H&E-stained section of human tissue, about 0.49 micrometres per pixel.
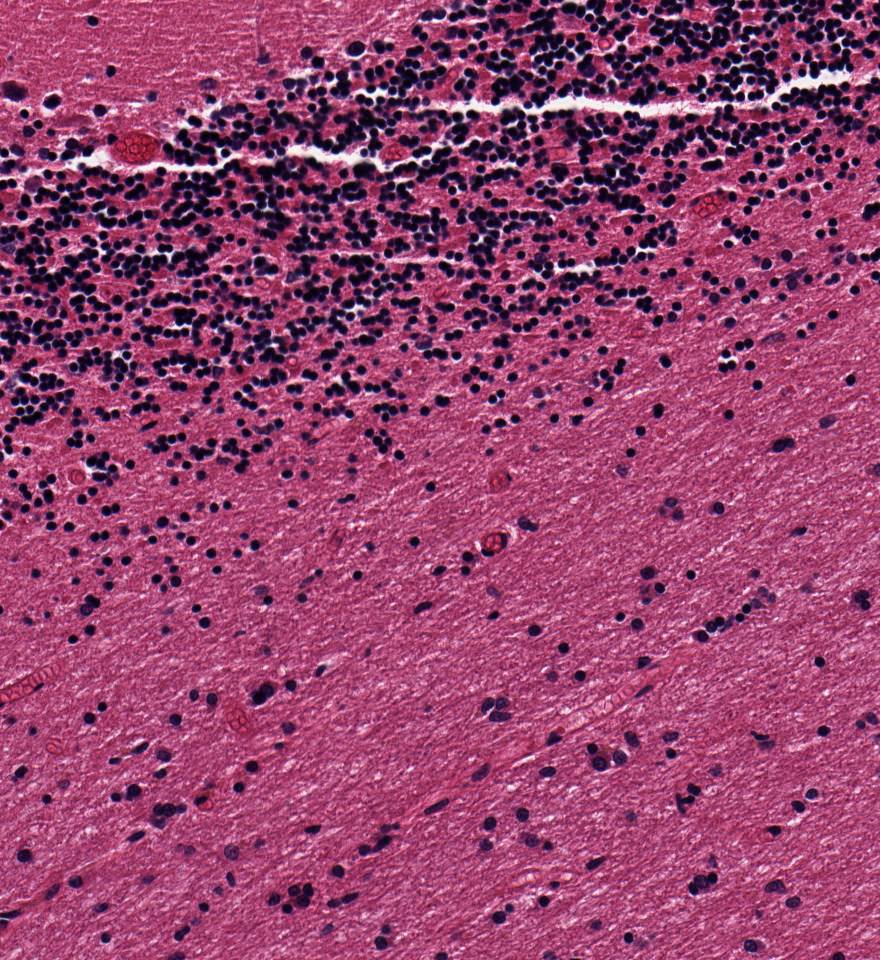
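Cerebellum. Upper field: a dense band of small, round, darkly stained granule cell nuclei with very little visible cytoplasm. Lower field: pale pink, only scattered nuclei, fine fibres running obliquely from lower left to upper right. Both zones: small vessels packed with red blood cells.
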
